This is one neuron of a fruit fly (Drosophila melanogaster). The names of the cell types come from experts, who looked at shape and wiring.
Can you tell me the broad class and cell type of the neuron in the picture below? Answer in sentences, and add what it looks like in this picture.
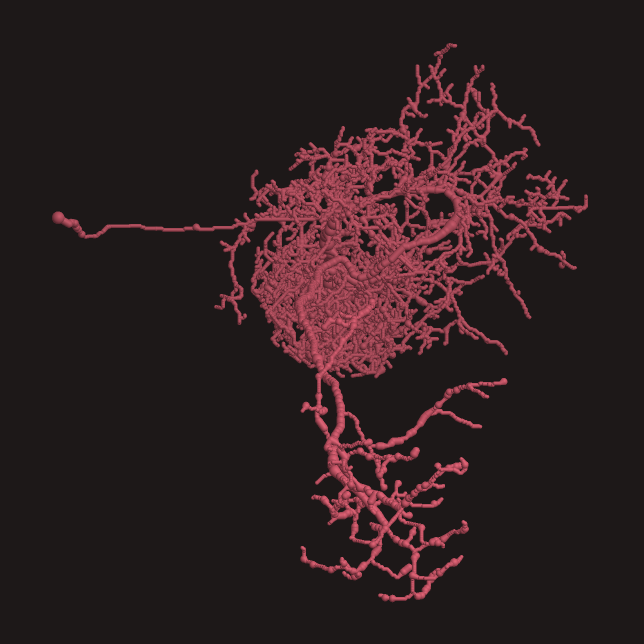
This is a central-brain intrinsic neuron. The cell type is PVLP120. More than a hundred branch ends can be seen. In this view it is about as wide as it is tall.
